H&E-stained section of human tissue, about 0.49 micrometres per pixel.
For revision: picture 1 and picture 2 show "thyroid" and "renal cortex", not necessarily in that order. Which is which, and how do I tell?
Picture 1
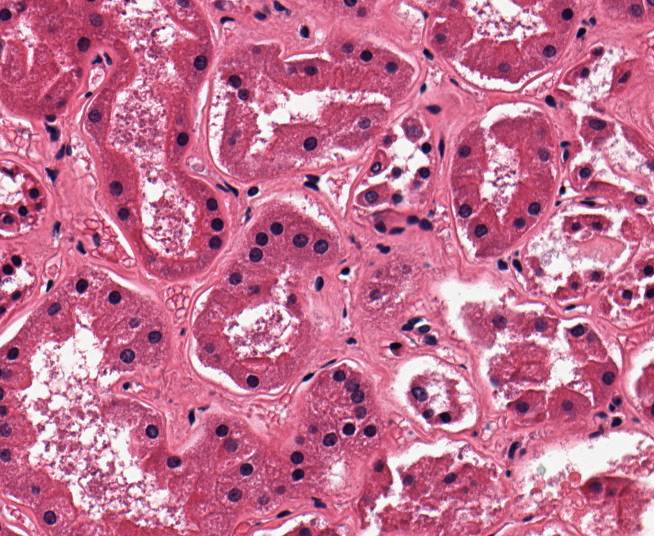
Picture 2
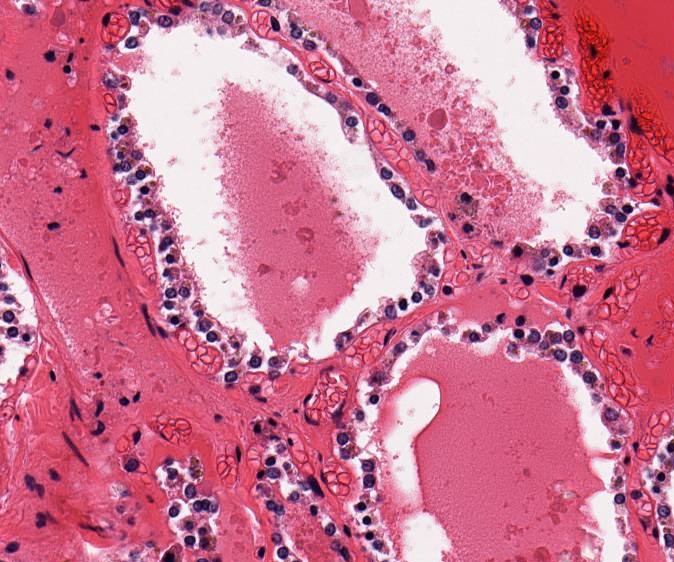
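Picture 1 is renal cortex; picture 2 is thyroid. Closely packed tubules cut in various planes fill the first field, whereas the second holds several large, irregularly rounded spaces divided by thin septa. The tubule lining is a single layer of cuboidal to low columnar cells with abundant, finely granular, strongly eosinophilic cytoplasm; the spaces are lined by one layer of low cuboidal cells with small, round, dark nuclei. Capillaries crowded with red blood cells run in the thyroid septa, close beside the lining cells. Some thyroid lining cells also hold brown granular pigment.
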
